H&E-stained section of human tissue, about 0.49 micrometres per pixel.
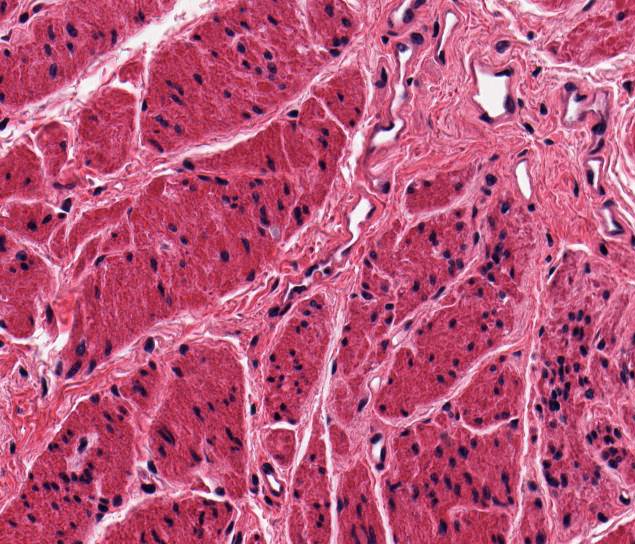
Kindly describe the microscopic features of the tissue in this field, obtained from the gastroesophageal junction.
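Smooth muscle bundles fill the field, parted by thin septa of paler pink connective tissue. Neighbouring bundles run different ways, so they are cut lengthwise, obliquely or across. Their cytoplasm is deeply eosinophilic, without cross-striations. Upper right, looser connective tissue holds a few small thin-walled vascular spaces.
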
